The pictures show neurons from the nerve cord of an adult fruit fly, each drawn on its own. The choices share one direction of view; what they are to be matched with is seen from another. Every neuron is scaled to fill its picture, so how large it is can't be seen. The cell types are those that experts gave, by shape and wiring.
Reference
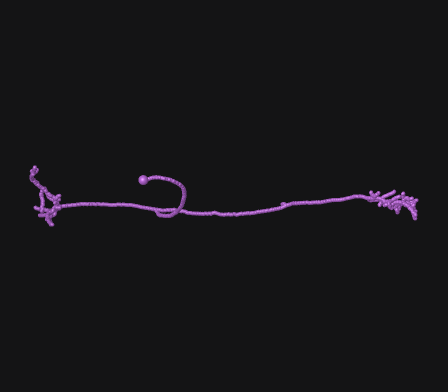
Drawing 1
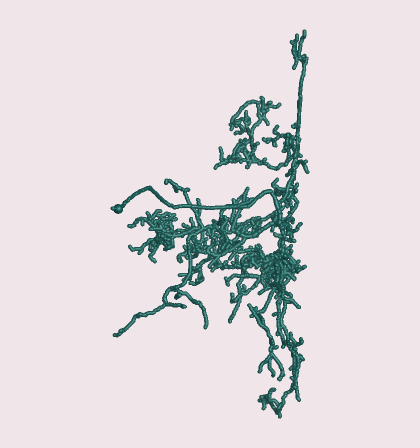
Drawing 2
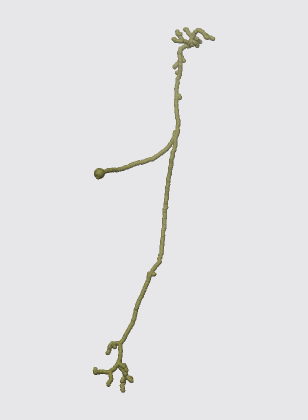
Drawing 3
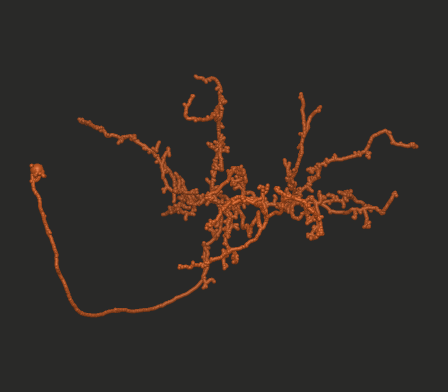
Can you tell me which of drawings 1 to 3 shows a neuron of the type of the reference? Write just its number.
2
